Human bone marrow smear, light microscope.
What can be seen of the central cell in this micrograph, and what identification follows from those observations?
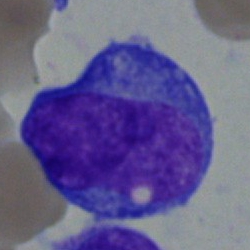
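Roughly round, the cell has a small irregular bump on its upper edge. Its chromatin is finely granular, not coarsely clumped, and the cytoplasm contains no distinct granules. Near the bottom edge of the nucleus lies a single small round clear spot. The cell is a blast.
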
